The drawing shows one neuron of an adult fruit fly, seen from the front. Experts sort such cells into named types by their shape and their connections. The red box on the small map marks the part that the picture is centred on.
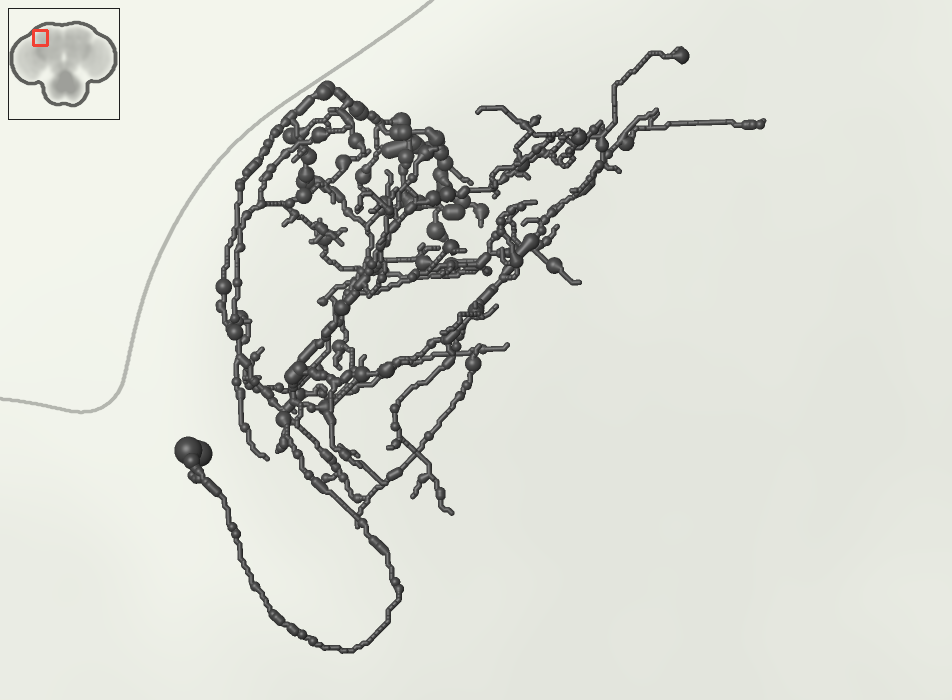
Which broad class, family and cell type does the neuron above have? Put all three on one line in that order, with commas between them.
central-brain intrinsic neuron, hemilineage LHl4_dorsal, CB1275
